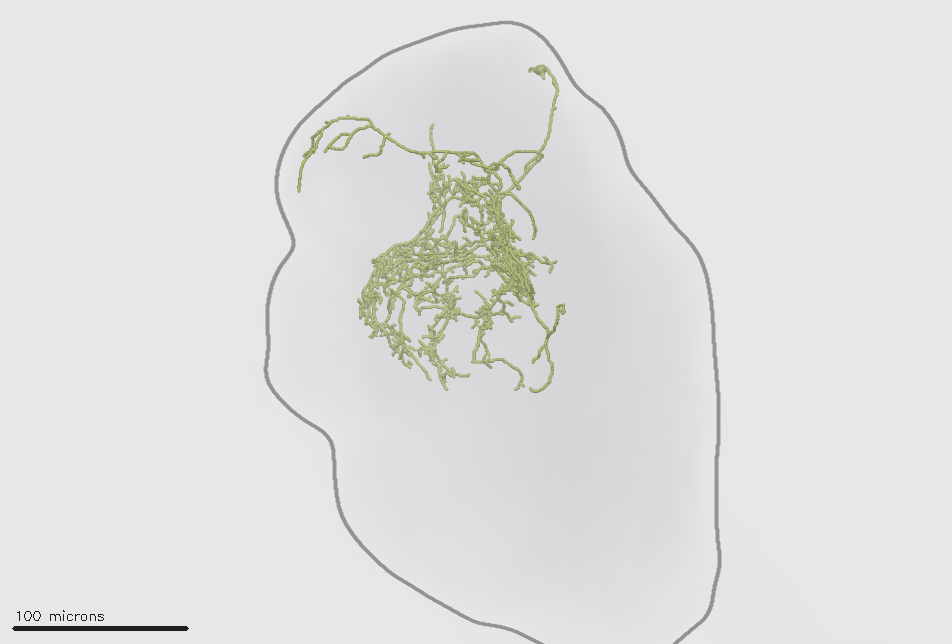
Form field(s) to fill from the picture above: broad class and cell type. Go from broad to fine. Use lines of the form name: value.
broad class: central-brain intrinsic neuron
cell type: CL361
